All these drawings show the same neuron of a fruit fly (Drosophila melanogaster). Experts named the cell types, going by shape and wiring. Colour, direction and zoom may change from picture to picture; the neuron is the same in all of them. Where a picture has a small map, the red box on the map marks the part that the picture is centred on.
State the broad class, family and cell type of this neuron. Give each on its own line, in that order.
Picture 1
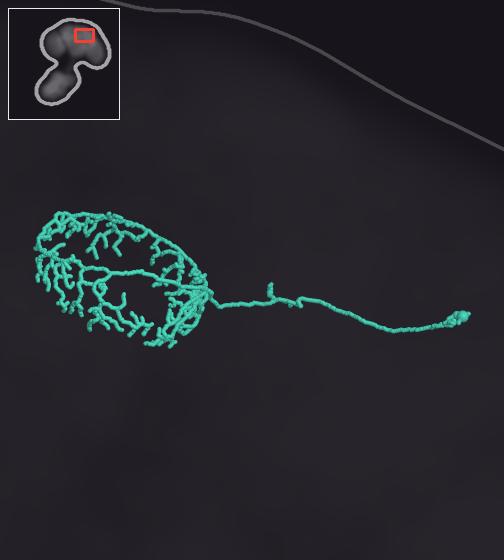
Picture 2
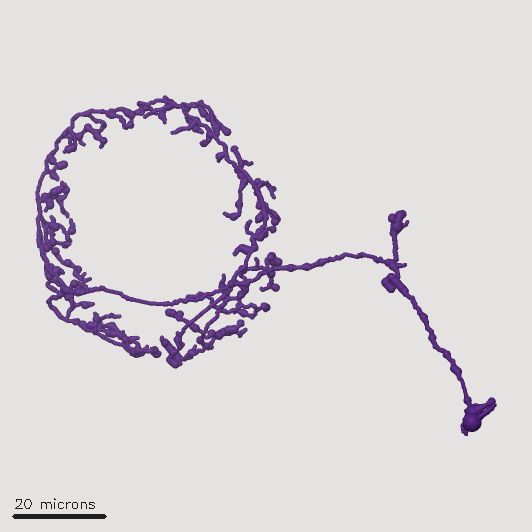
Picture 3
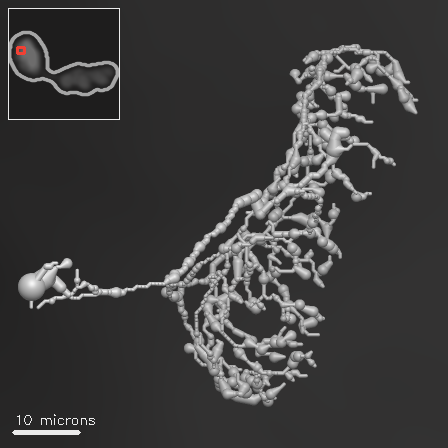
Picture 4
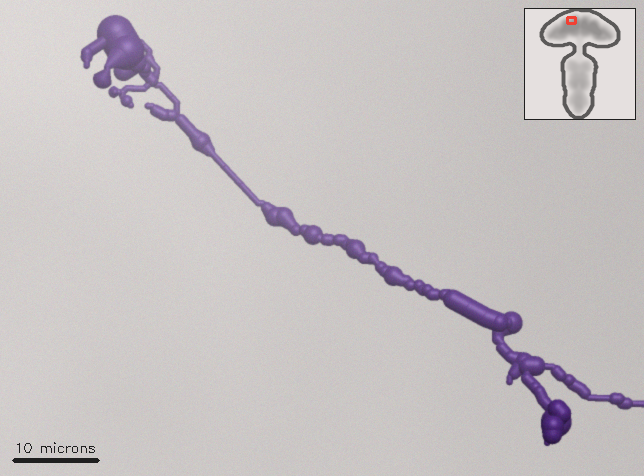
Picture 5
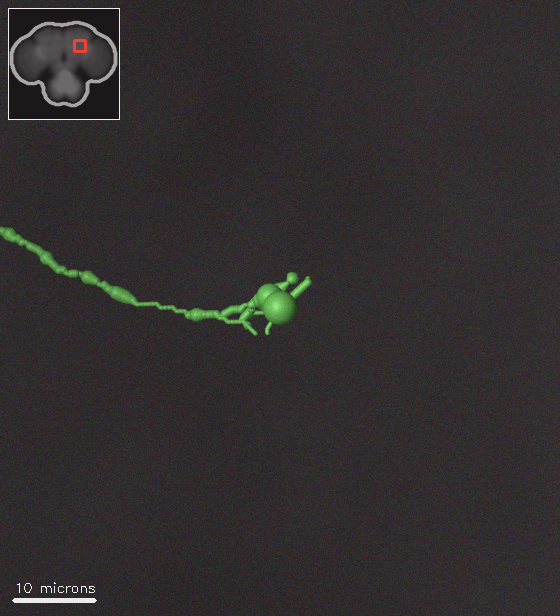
central-brain intrinsic neuron
hemilineage EBa1
ER4d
